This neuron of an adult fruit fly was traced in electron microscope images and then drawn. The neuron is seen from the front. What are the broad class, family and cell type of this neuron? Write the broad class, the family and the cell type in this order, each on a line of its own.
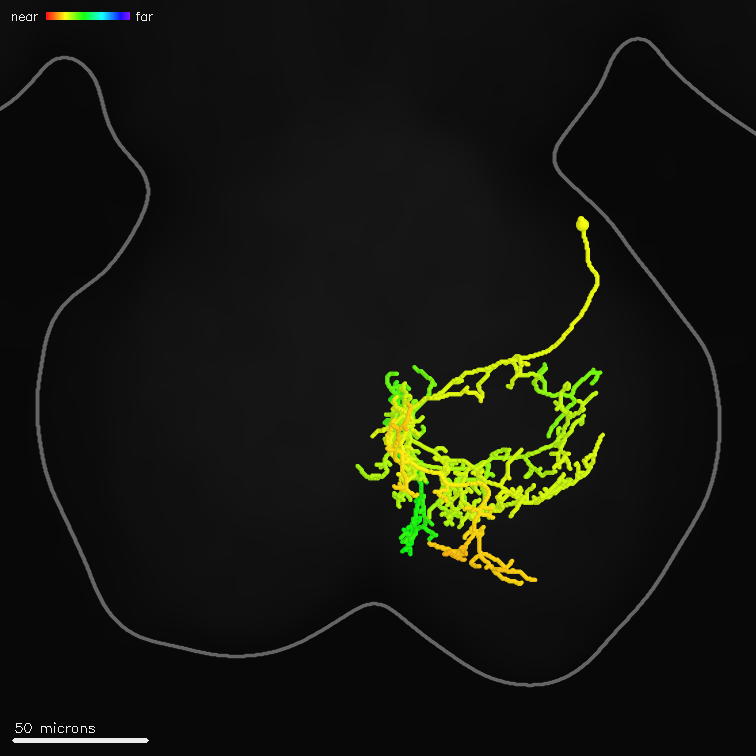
nerve-cord intrinsic neuron
hemilineage 11A
IN11A020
